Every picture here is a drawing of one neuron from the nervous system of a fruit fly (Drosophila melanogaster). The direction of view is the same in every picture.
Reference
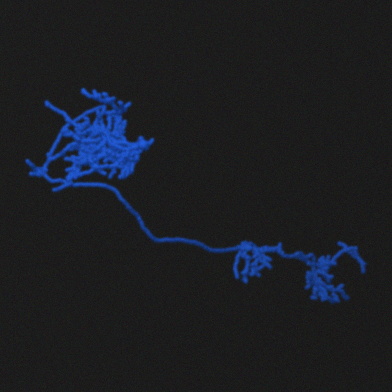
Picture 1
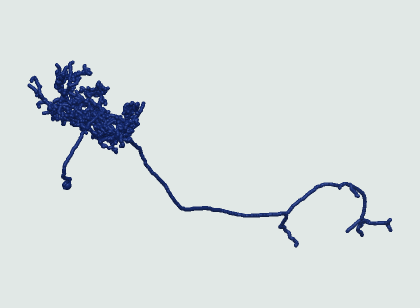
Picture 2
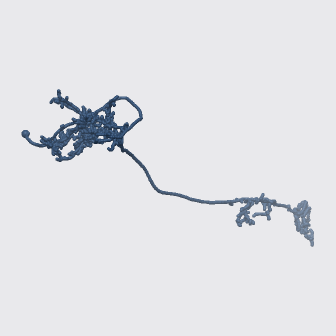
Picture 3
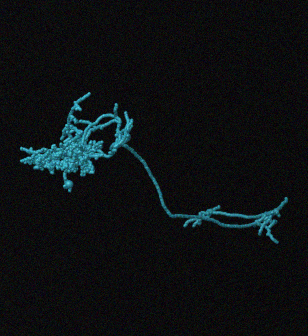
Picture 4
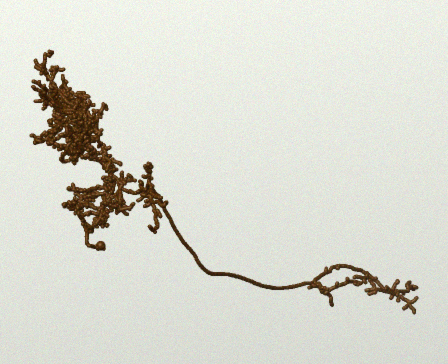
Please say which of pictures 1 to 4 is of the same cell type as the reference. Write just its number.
2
